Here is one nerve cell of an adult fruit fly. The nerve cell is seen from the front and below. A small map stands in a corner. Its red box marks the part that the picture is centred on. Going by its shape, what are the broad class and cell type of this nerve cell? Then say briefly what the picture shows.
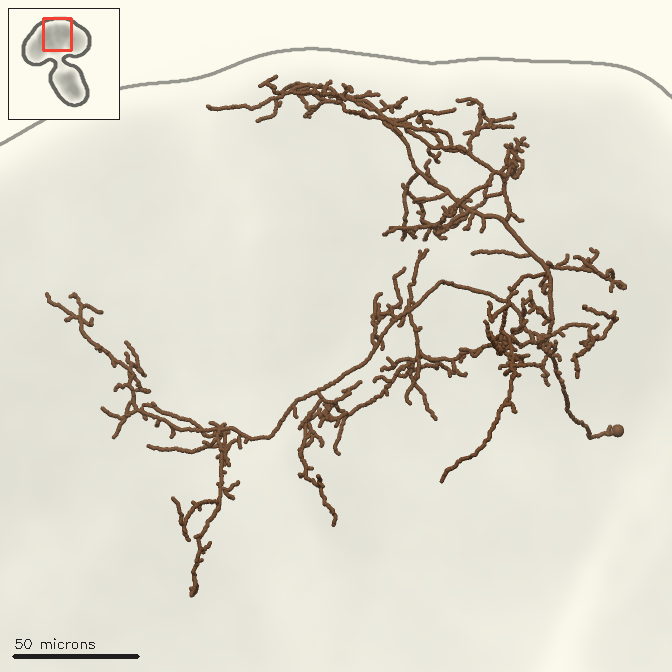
It is a central-brain intrinsic neuron. It is of cell type SIP109m. It lies in the brain. From left to right in the picture it spans about 250 microns. More than a hundred branch ends can be seen.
